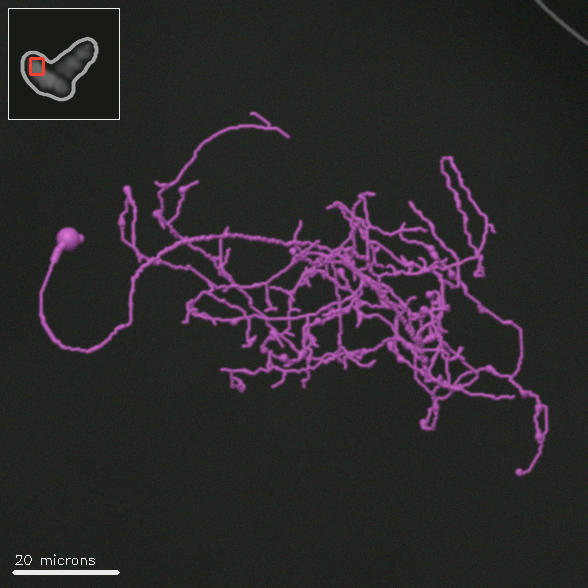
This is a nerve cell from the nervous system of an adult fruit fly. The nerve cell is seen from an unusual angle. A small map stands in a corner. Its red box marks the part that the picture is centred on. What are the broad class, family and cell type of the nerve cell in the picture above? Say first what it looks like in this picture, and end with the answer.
The cell body can be seen on the left of the picture. By the scale bar it is about 100 microns wide in this view. The picture shows dozens of branch ends. Its broad class is central-brain intrinsic neuron. Its family is hemilineage SIPa1_ventral. The cell type is SLP101.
